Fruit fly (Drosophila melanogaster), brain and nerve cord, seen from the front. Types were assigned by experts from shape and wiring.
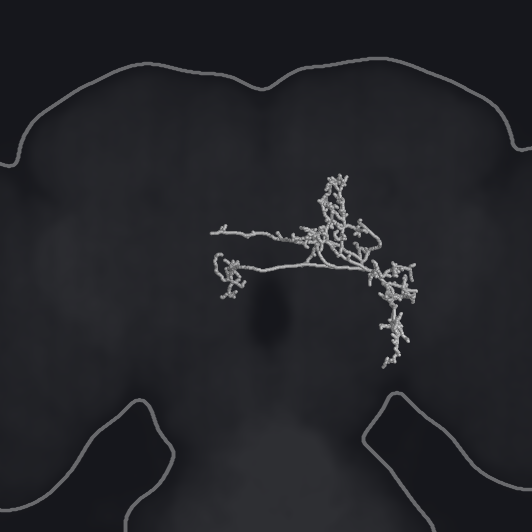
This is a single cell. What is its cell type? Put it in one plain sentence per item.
The cell type is CL323.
